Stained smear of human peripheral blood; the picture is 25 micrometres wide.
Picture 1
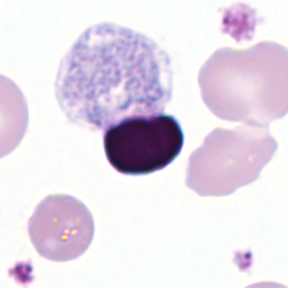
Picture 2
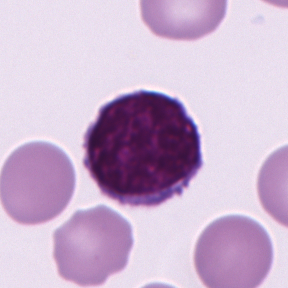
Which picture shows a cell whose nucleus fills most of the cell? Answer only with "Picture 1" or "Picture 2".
Picture 2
